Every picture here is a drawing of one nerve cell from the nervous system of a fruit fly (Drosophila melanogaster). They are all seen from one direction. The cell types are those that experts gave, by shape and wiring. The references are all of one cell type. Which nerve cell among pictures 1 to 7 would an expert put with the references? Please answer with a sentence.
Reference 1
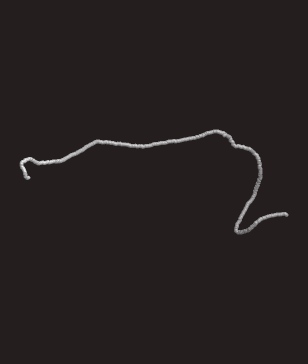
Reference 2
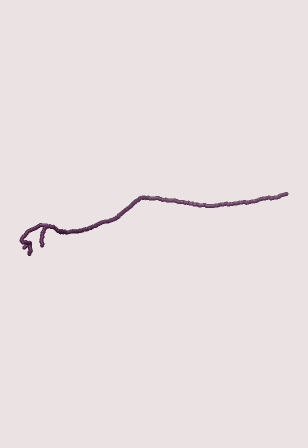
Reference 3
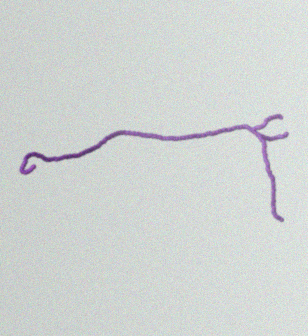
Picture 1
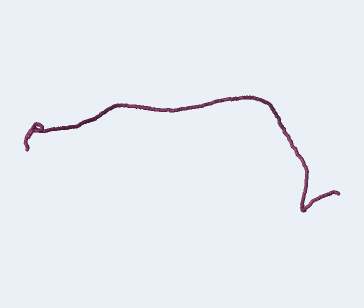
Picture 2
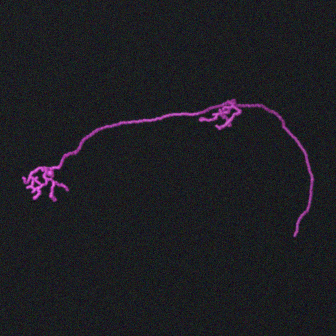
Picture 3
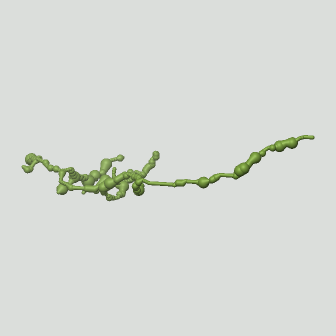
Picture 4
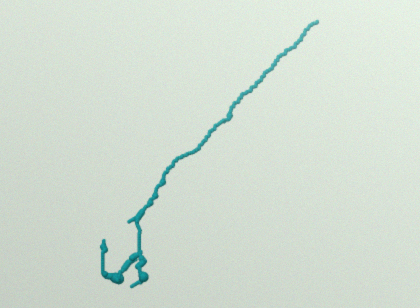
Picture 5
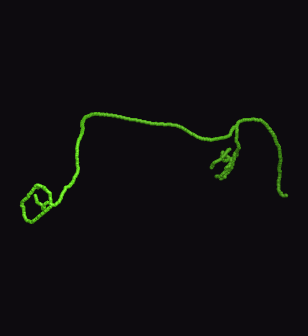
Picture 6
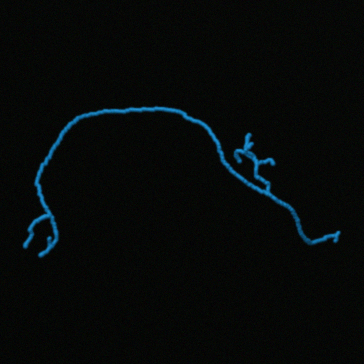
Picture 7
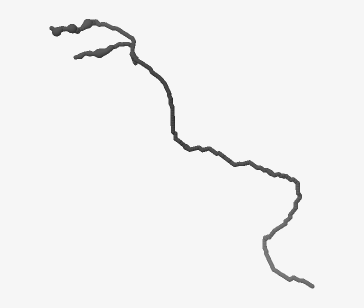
The nerve cell in picture 1 is of the same cell type.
